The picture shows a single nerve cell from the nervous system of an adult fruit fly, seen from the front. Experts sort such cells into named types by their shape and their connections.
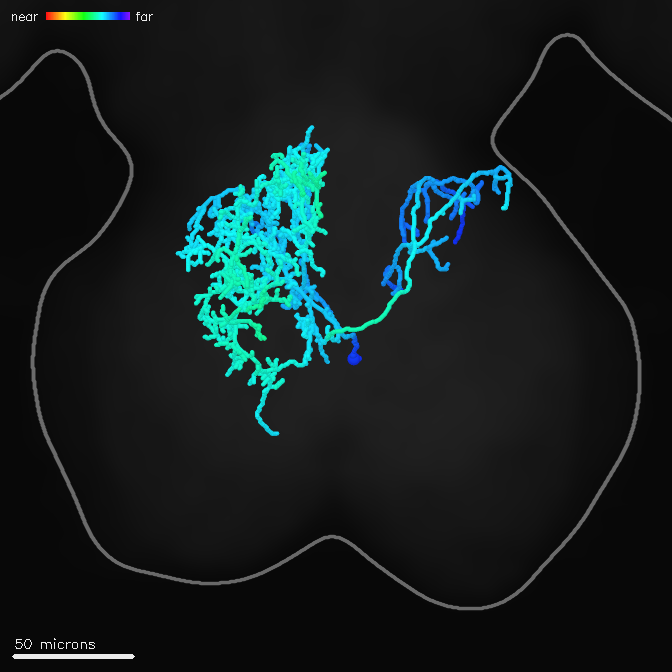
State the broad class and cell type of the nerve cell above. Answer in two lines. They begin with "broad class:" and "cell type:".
broad class: nerve-cord intrinsic neuron
cell type: INXXX066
